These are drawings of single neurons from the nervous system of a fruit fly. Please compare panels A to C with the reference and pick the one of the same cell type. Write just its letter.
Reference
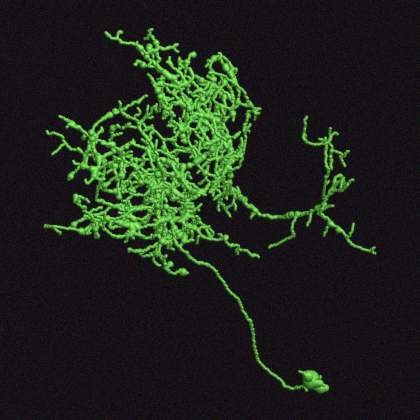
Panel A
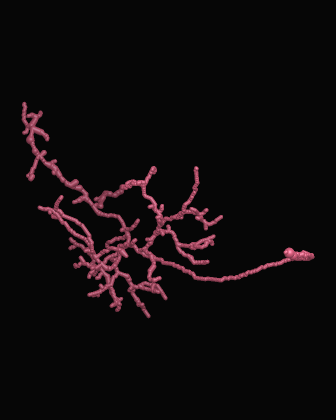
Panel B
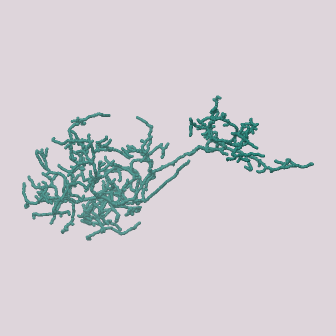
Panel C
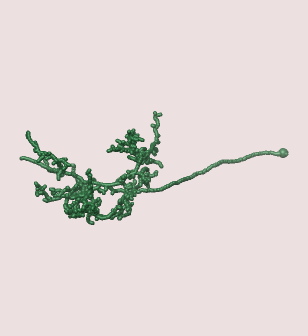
B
